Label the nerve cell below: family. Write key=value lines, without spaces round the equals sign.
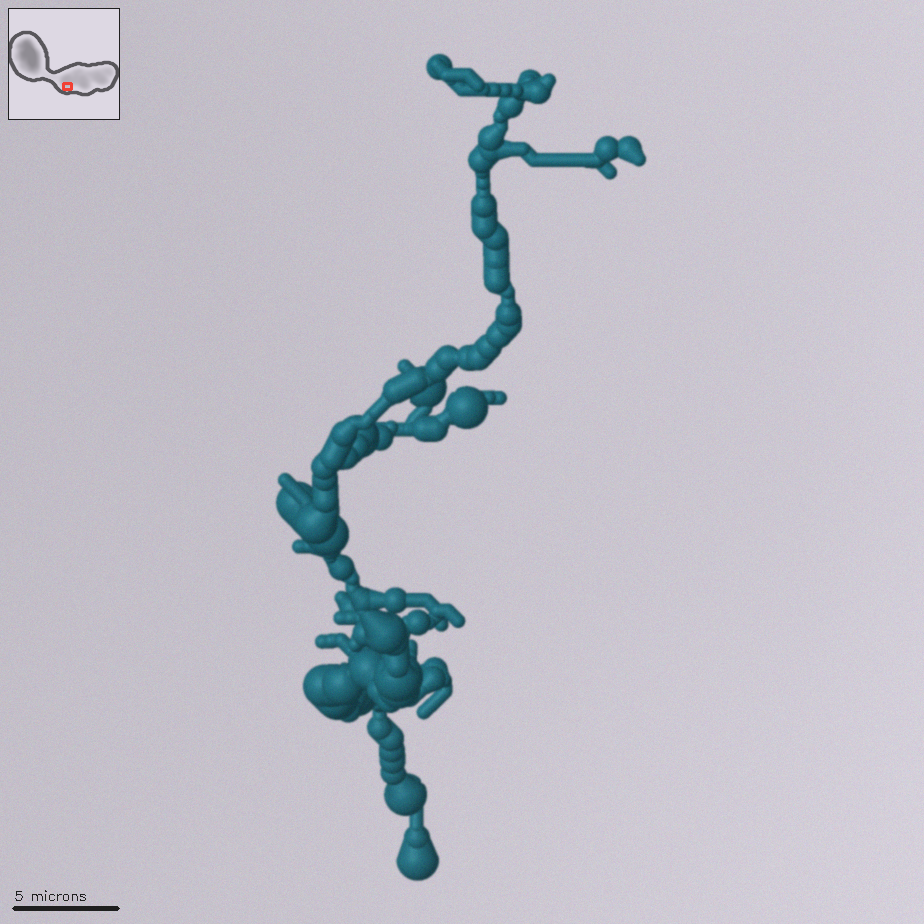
family=class gustatory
